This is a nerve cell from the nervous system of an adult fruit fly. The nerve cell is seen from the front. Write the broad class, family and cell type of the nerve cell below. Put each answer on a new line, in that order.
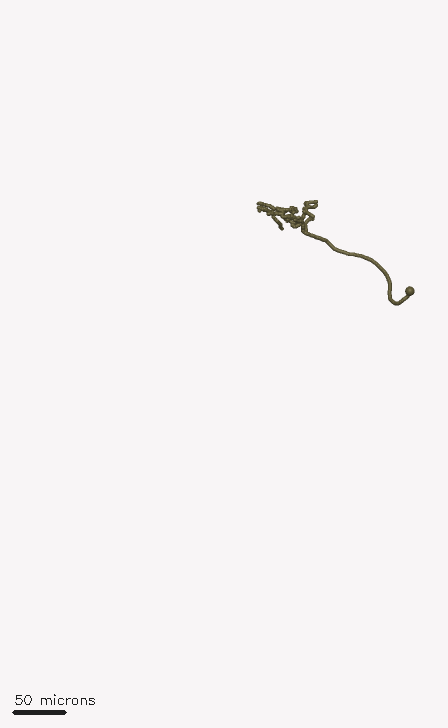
central-brain intrinsic neuron
hemilineage SIPa1_ventral
CB1679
